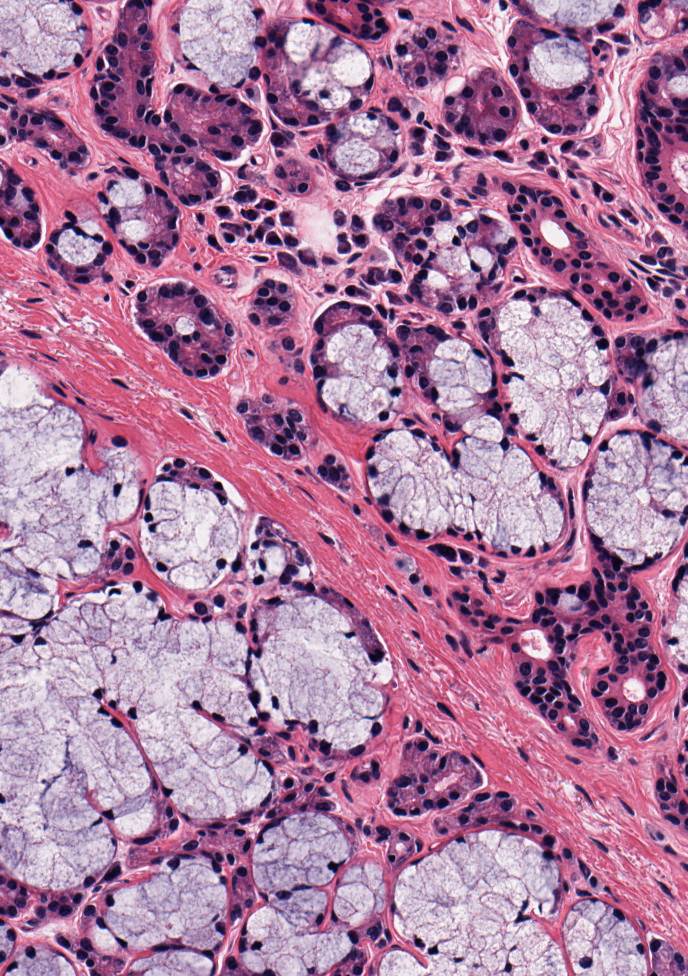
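Minor salivary gland. A broad band of dense pink fibrous tissue crosses from upper left to lower right, splitting the glandular tissue in two. Below and left of it, almost all units are large mucous acini; their cells have pale, foamy grey-violet cytoplasm and flattened dark nuclei pressed against the base. Above the band, smaller units with dense purple cytoplasm and round nuclei mix with pale mucous acini.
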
